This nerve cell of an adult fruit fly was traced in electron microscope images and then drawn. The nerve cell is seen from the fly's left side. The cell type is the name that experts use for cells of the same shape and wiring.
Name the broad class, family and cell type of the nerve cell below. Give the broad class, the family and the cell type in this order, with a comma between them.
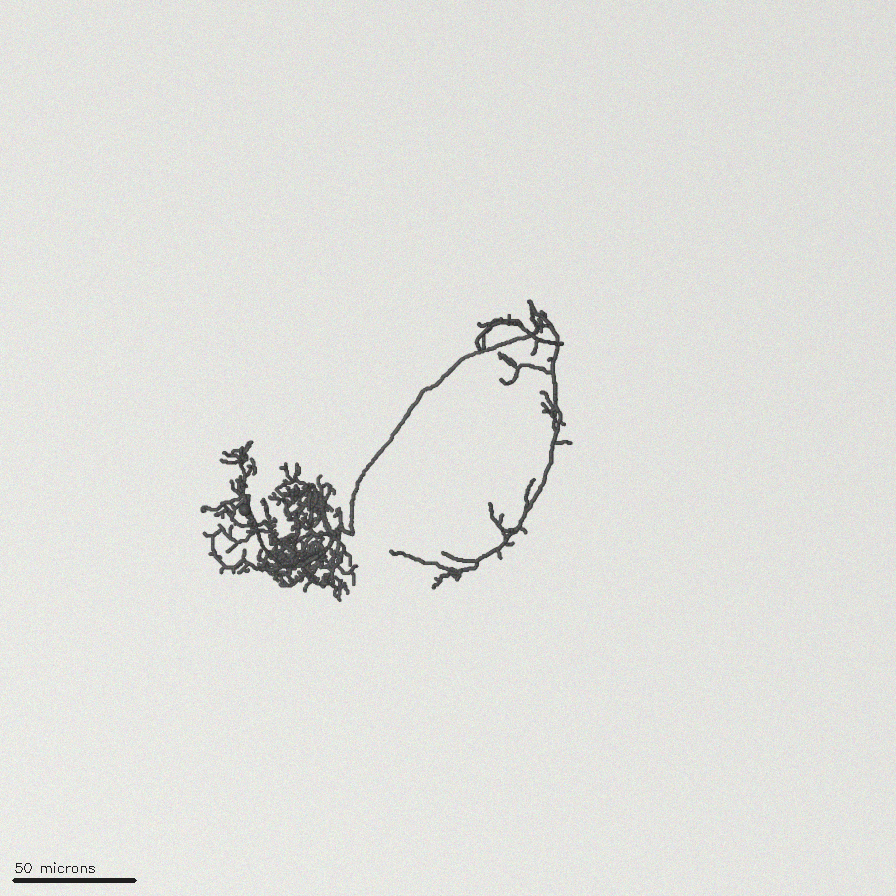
central-brain intrinsic neuron, hemilineage ALl1_ventral, M_l2PN3t18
